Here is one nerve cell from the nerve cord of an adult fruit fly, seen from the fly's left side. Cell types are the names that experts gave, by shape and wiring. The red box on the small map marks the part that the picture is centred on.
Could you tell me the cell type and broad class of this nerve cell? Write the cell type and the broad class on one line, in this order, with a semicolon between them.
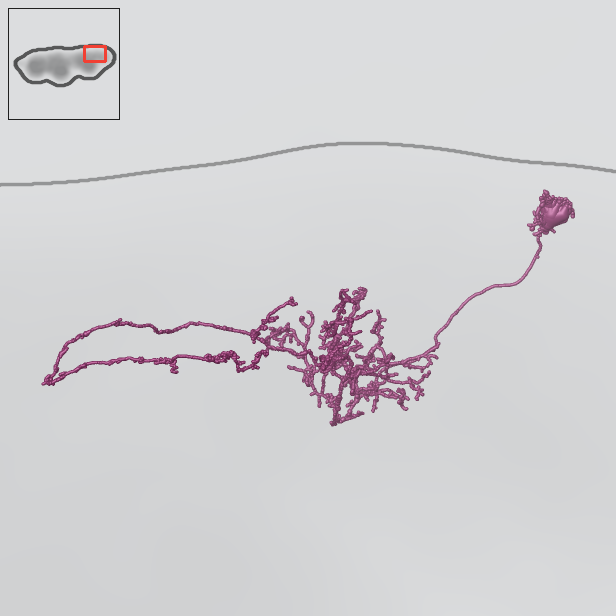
INXXX396; nerve-cord intrinsic neuron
